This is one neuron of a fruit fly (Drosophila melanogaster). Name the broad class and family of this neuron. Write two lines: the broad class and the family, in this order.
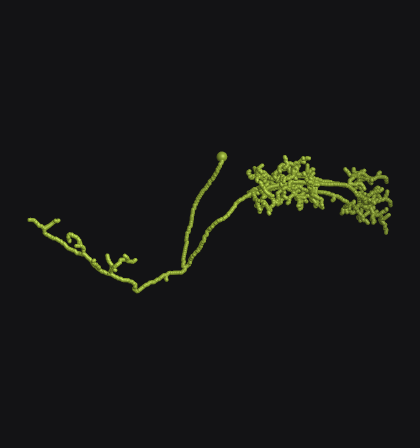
visual projection neuron
hemilineage VPNd1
